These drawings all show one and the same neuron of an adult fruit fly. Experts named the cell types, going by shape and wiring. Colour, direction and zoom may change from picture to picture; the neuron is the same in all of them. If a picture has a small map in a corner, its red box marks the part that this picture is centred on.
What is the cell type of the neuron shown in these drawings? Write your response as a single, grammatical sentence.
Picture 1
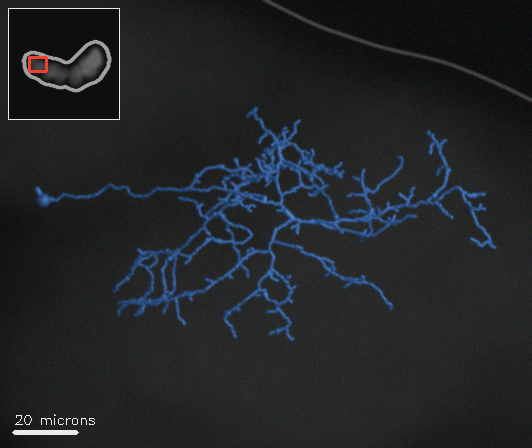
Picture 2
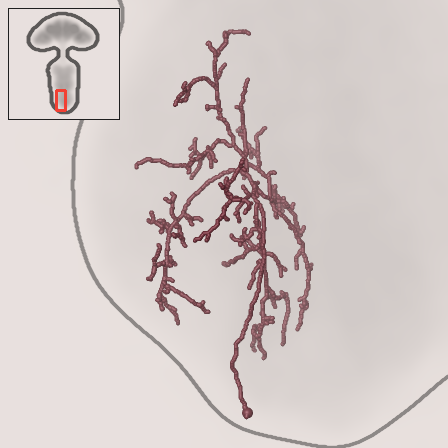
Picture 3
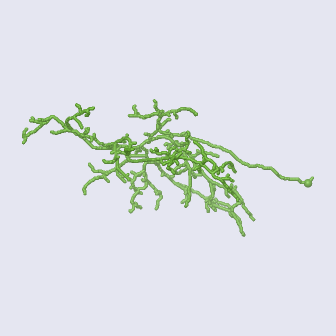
The single neuron here is of type IN21A051.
